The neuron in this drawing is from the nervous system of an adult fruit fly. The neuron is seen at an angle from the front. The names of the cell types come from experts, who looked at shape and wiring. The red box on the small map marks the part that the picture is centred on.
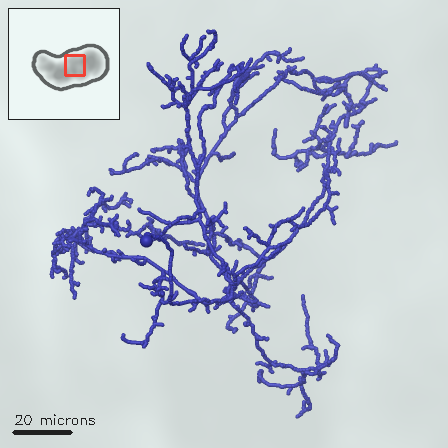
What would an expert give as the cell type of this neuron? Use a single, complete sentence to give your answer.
The type of this neuron is the cell type AVLP176_c.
